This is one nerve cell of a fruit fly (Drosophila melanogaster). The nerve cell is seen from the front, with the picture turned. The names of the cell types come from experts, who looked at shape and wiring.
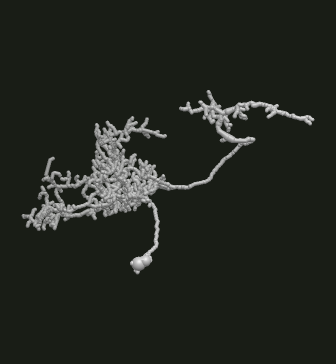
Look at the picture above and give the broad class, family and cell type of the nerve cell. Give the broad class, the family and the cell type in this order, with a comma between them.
central-brain intrinsic neuron, hemilineage VLPl2_posterior, LHAV2b2_a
